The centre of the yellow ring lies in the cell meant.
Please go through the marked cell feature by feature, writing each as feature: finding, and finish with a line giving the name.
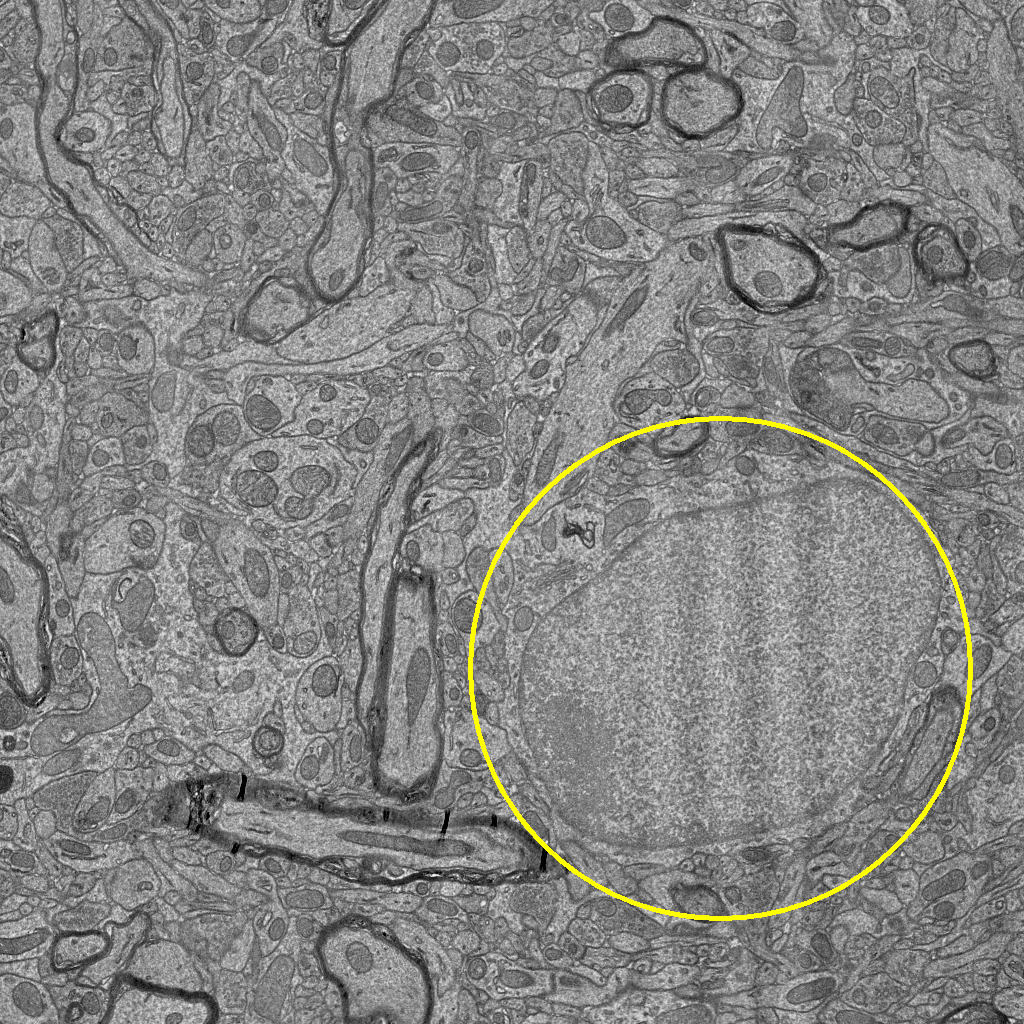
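Outline: entire nucleus inside the ring
Nuclear envelope: smooth course, no deep infoldings
Chromatin: pale, finely dispersed; no thick dark band along the envelope
Lower left of nucleus: darker, more uniform patch
Identity: astrocyte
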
